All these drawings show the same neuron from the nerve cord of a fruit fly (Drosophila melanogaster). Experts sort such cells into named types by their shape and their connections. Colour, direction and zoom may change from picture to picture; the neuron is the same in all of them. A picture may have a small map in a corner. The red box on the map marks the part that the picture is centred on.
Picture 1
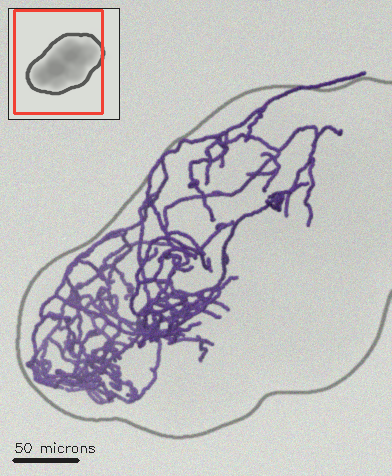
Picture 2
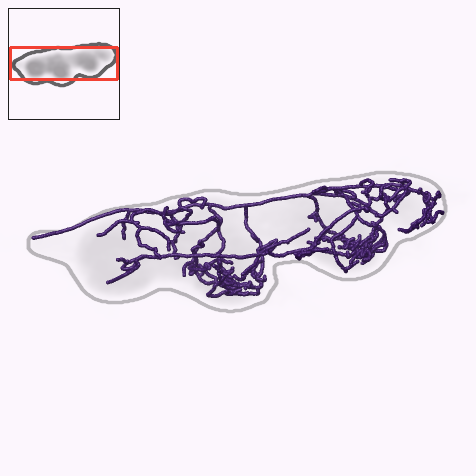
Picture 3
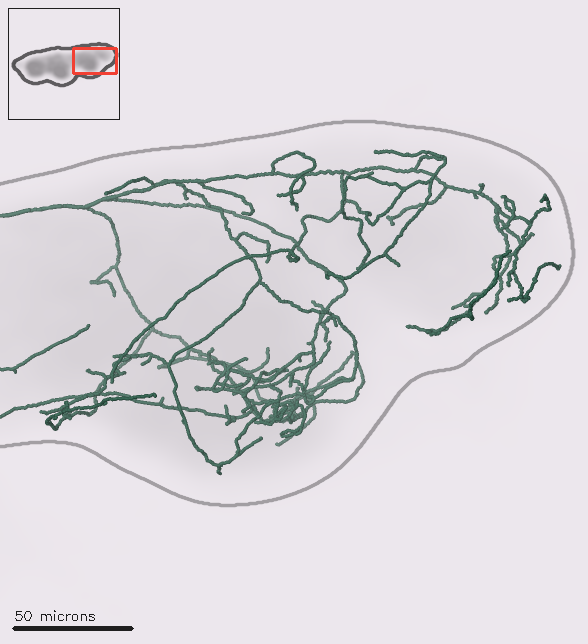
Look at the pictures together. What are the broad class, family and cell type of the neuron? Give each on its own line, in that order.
descending neuron
DNc
DNc02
